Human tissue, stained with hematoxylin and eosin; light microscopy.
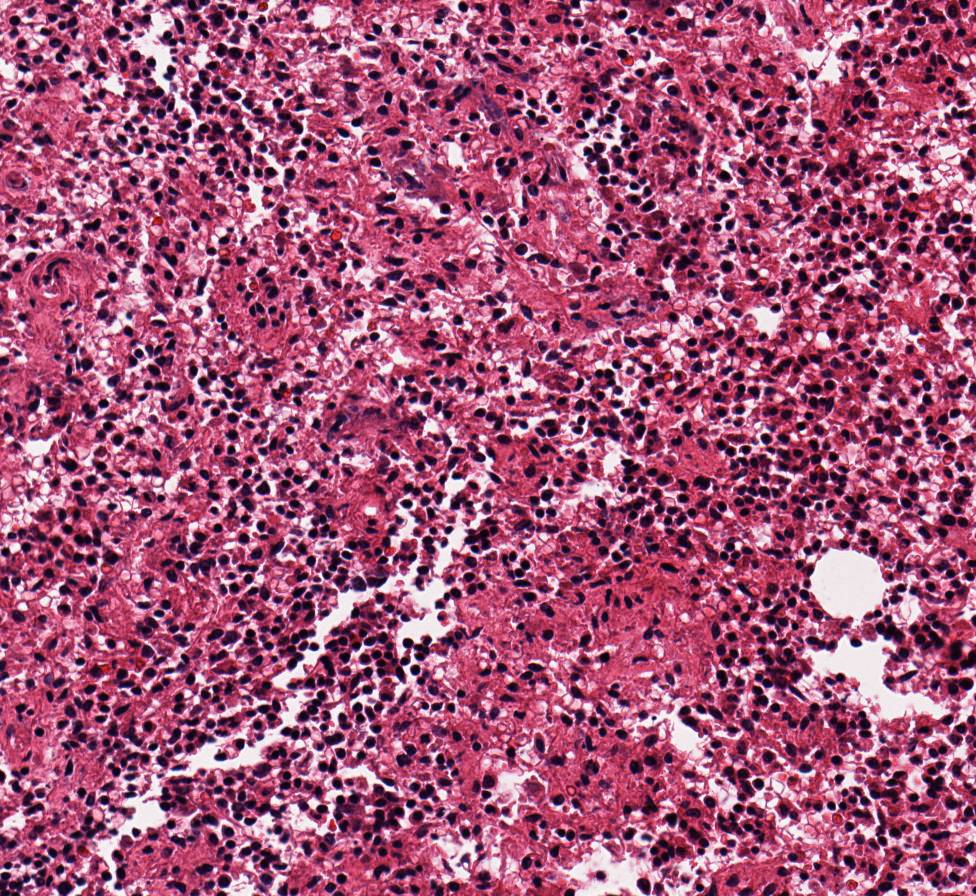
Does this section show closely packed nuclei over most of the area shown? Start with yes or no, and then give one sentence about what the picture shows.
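Yes. Densely packed small cells form a diffuse sheet across the whole field, without glands, layers or nodules.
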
